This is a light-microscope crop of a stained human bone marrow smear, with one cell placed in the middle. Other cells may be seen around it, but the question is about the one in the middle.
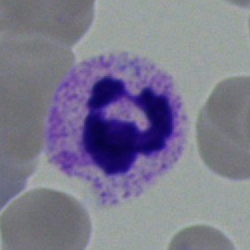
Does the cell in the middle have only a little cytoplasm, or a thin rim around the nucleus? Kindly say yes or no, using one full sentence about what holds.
No, around the nucleus lies a wide area of cytoplasm.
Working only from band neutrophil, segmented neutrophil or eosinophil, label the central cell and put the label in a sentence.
For this crop, the cell in the middle is a segmented neutrophil.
